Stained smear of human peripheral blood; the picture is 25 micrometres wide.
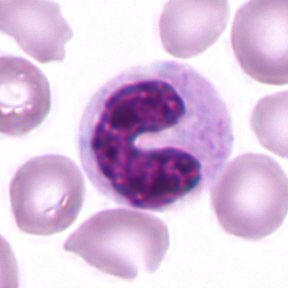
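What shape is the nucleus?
A single unsegmented band curved like a letter C, its open side facing to the right.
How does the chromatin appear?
Dark purple and coarsely clumped.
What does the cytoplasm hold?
Fine lilac granules.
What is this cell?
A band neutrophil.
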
